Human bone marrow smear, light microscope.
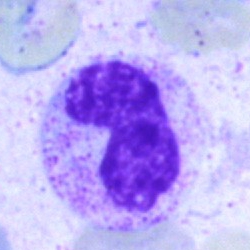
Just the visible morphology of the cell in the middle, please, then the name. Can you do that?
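You can see that the outline here is round. On its left side the nucleus is indented, which gives it a kidney shape, and there are no nucleoli to be seen in it. Fine pink-purple granules are scattered through the cytoplasm. This is a band neutrophil.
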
